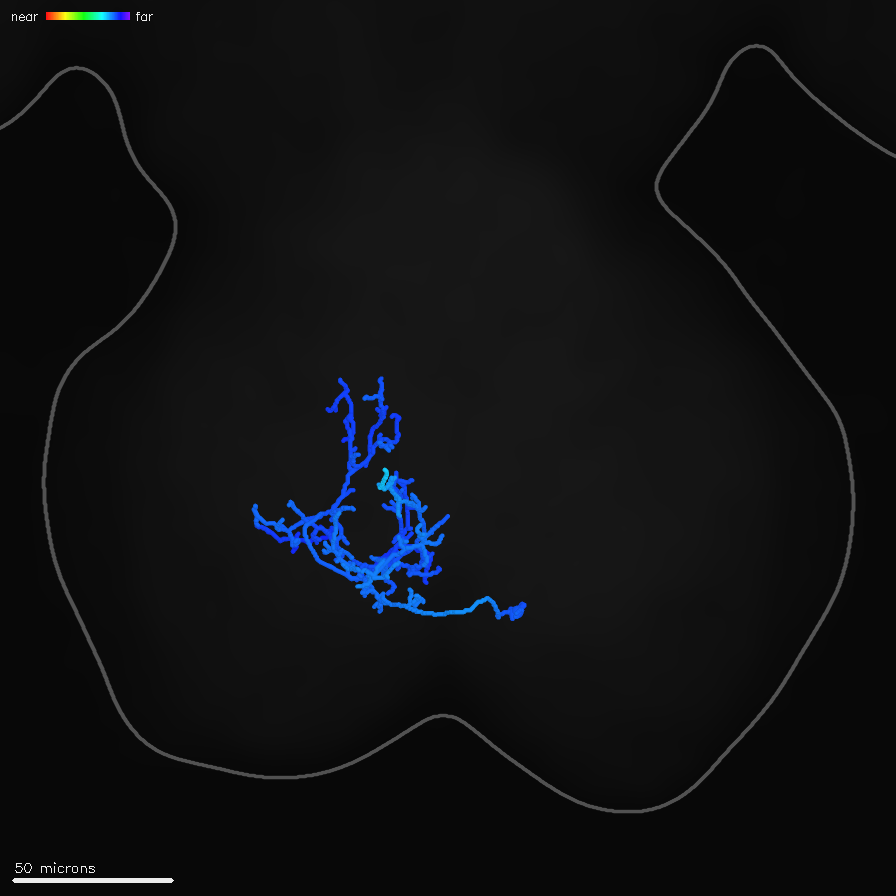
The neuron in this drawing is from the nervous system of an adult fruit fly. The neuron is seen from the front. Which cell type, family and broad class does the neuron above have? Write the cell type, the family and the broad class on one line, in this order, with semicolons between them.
IN13B053; hemilineage 13B; nerve-cord intrinsic neuron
